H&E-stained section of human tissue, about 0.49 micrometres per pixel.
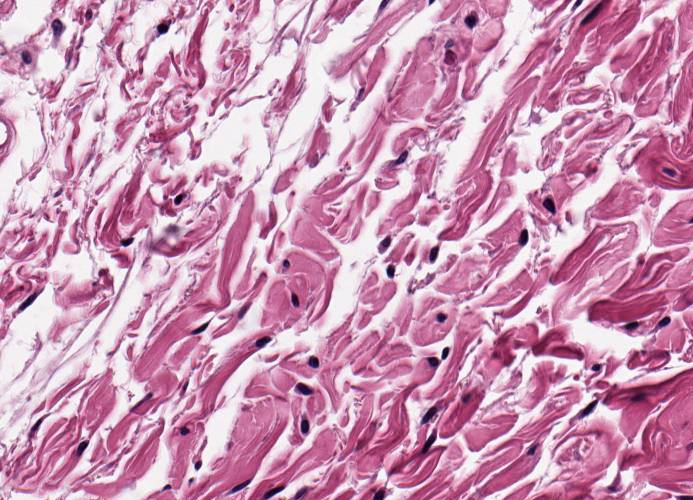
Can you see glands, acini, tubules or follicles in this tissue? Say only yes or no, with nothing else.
No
